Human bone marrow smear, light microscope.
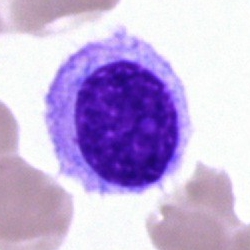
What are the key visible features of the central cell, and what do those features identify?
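Round to slightly oval in outline, the cell has a margin that is slightly irregular and bumpy rather than smooth. The nucleus is positioned off-centre, toward the right side. Its chromatin is dark purple and coarsely clumped. This is a hairy cell.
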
